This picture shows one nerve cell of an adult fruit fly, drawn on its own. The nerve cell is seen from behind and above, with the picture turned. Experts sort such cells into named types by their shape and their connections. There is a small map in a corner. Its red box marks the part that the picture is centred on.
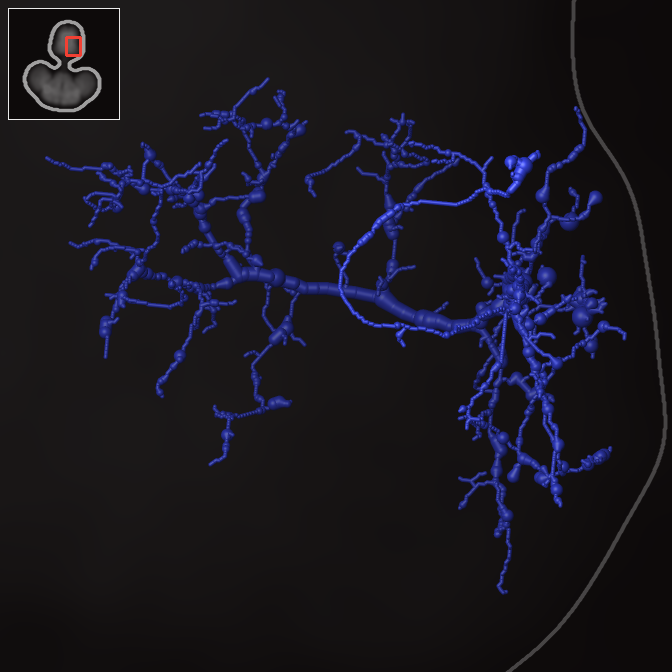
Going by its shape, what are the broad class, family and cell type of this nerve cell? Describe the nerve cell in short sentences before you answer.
The cell body is at the upper right of the picture. In this view it is about as wide as it is tall. This is a nerve-cord intrinsic neuron. Its family is hemilineage 03A. The cell type is IN03A046.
